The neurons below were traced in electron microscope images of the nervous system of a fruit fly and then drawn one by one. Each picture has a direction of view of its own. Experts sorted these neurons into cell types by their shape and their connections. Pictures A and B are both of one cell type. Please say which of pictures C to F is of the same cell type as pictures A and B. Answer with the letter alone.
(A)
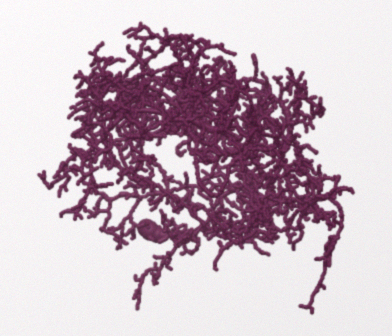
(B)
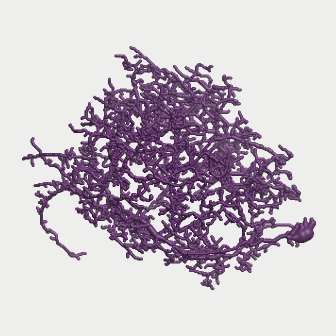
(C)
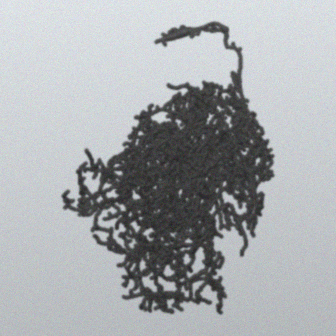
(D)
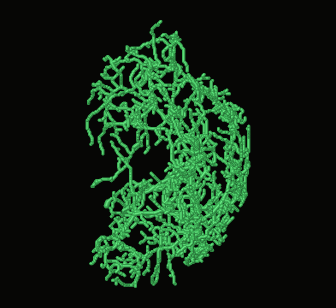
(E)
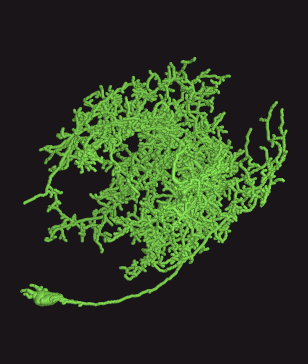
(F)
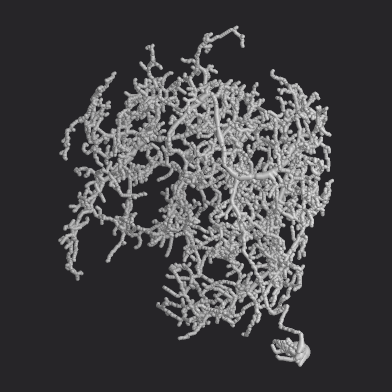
F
